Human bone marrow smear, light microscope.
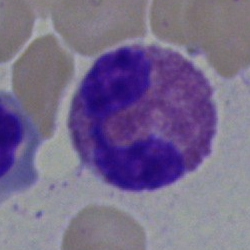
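Eosinophil with a round, smooth outline. Its chromatin is dark purple and densely condensed, and no nucleoli are visible in the nucleus. No vacuoles are seen in the cytoplasm.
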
